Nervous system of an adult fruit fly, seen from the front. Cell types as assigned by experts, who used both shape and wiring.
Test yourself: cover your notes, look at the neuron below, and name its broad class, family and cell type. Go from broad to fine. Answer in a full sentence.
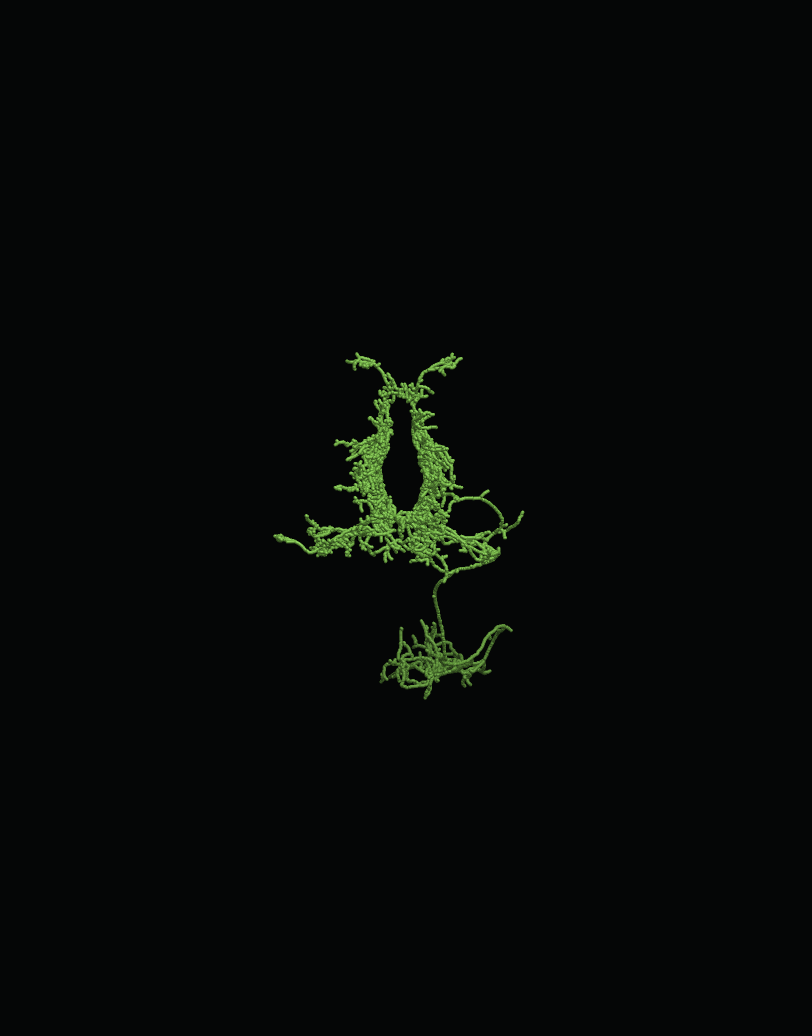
A descending neuron of the DNge family, type DNge053.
